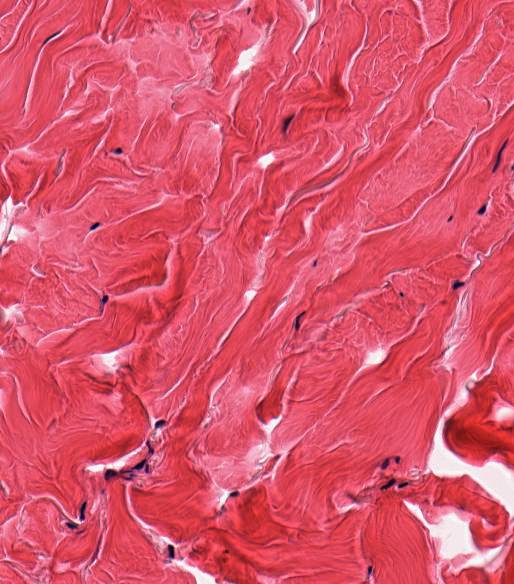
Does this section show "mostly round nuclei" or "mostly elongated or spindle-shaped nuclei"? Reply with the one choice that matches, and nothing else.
Mostly elongated or spindle-shaped nuclei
